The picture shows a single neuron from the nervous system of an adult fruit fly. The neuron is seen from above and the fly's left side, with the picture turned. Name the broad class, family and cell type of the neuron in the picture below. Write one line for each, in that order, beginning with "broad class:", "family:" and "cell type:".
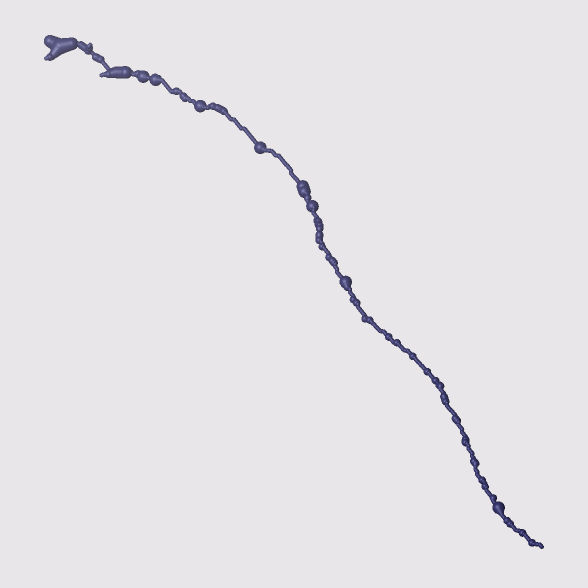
broad class: sensory neuron entering the brain
family: class mechanosensory
cell type: JO-CM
